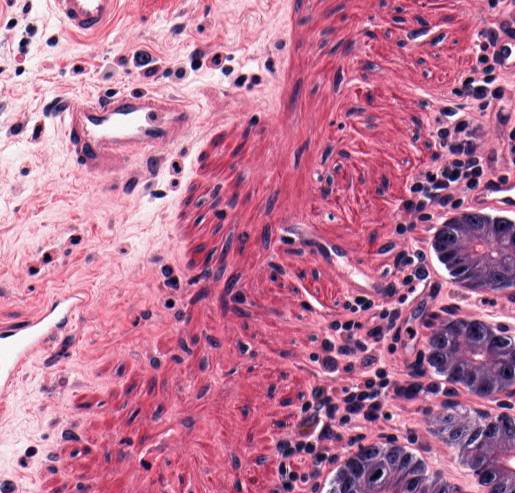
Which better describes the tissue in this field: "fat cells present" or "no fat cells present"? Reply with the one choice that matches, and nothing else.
No fat cells present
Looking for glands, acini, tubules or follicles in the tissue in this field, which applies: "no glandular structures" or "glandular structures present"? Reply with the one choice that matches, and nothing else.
Glandular structures present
